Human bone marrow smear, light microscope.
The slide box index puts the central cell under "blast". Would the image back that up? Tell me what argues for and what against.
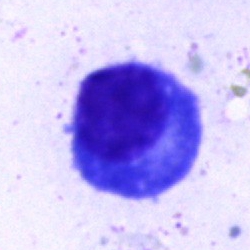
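Outline roughly round. Nucleus dark purple, darker than the cytoplasm around it. Cytoplasm deep, intense blue, with a paler crescent beside the nucleus at lower right; no distinct granules.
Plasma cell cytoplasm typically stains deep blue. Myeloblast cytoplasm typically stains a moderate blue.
The intense blue thus favours plasma cell and tells against blast. The cell is a plasma cell, not a blast.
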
